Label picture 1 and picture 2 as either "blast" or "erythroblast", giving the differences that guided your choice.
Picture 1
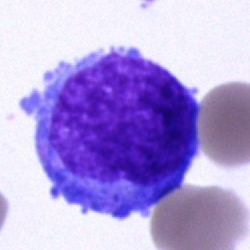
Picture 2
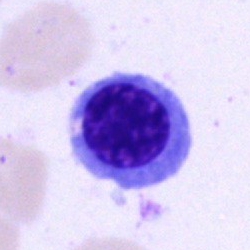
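That's the blast in picture 1, and the erythroblast in picture 2. The quickest difference is the chromatin: fine in the blast, but dark purple and clumped in the erythroblast, with paler patches scattered between the clumps.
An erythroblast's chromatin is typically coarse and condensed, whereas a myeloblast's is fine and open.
Then check how much cytoplasm there is: the blast's nucleus fills most of the cell and leaves only a thin rim, while the erythroblast has a moderate rim, wider on the lower right because its nucleus sits slightly off-centre toward the upper left.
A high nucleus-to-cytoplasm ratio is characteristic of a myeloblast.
Both have blue cytoplasm, deep blue in the blast, and neither shows granules.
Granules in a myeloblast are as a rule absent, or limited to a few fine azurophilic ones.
At the edges, the blast has a round outline with small rounded blebs projecting from its upper left, and the erythroblast has a small rounded bulge of cytoplasm at the bottom.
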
